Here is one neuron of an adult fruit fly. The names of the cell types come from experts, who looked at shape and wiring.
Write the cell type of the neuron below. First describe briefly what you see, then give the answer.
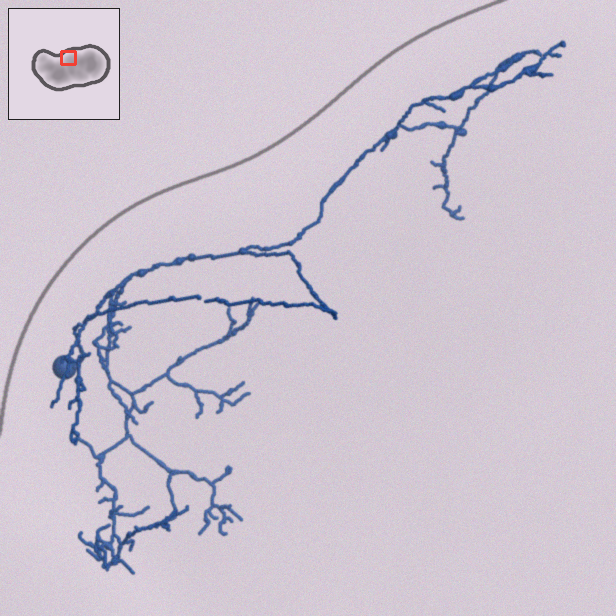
The cell body can be seen on the left of the picture. The picture shows dozens of branch ends. Its broad class is central-brain intrinsic neuron. It is of cell type CB3075.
